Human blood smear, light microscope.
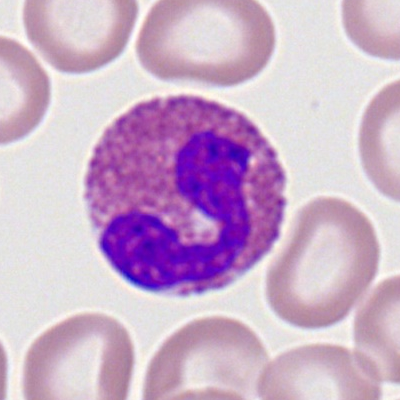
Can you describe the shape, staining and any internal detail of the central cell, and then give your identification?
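Nucleus first: a single curved band rather than separate lobes. Next, the chromatin, which stains dark purple. Then the cytoplasm: abundant, taking up more of the cell than the nucleus, and densely filled with pinkish granules. Last, the name: eosinophil.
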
